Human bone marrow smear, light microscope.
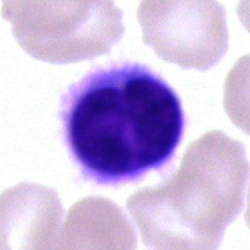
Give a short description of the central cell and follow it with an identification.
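A round outline is present, fringed at the edge by fine short projections. At its top edge the nucleus shows a notch. Granules are not visible in the cytoplasm. Answer: hairy cell.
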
